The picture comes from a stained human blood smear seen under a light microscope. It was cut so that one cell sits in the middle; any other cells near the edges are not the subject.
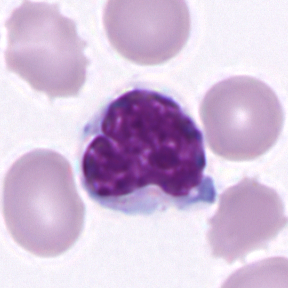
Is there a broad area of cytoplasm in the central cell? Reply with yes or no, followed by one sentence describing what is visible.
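No. The cytoplasm is scant and lies mostly along the lower edge of the cell.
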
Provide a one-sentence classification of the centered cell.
The cell the crop is centered on is a plasma cell.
